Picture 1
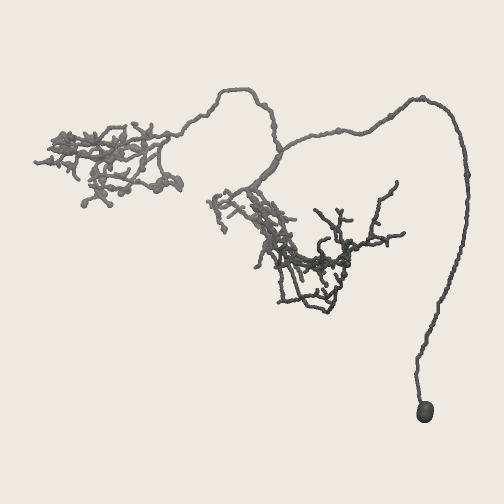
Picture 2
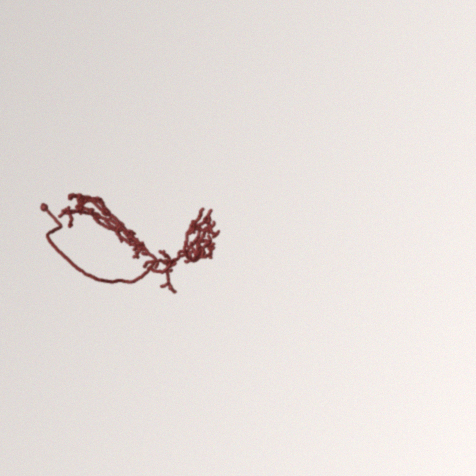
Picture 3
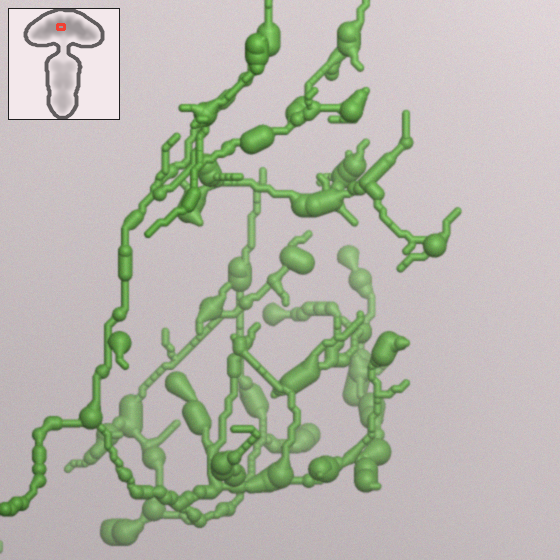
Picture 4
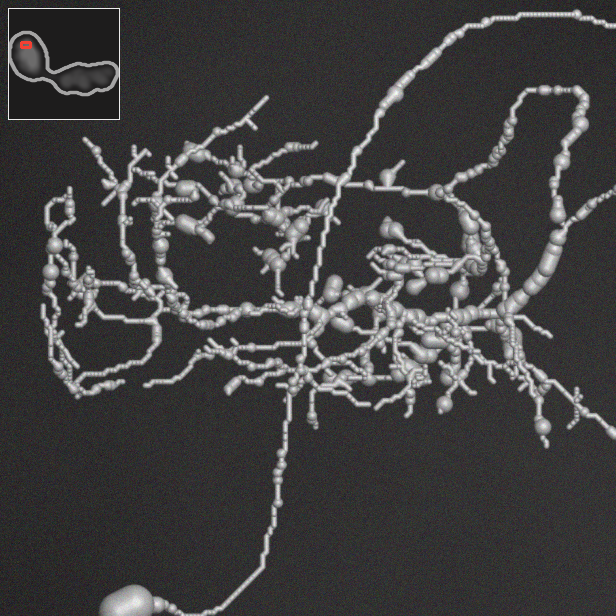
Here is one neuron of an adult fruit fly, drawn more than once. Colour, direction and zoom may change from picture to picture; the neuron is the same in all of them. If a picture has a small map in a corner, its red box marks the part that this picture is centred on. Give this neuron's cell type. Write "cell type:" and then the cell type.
cell type: SMP047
